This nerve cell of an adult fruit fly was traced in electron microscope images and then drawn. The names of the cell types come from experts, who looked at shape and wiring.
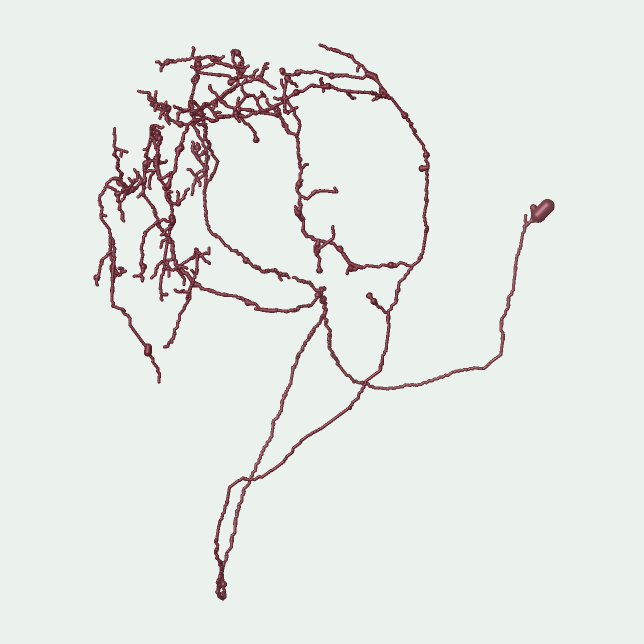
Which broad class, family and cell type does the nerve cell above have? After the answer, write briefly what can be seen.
This is a central-brain intrinsic neuron. The family is hemilineage LALv1_ventral. Its cell type is AVLP454_a1. Dozens of branch ends can be seen. In this view it is about as wide as it is tall.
